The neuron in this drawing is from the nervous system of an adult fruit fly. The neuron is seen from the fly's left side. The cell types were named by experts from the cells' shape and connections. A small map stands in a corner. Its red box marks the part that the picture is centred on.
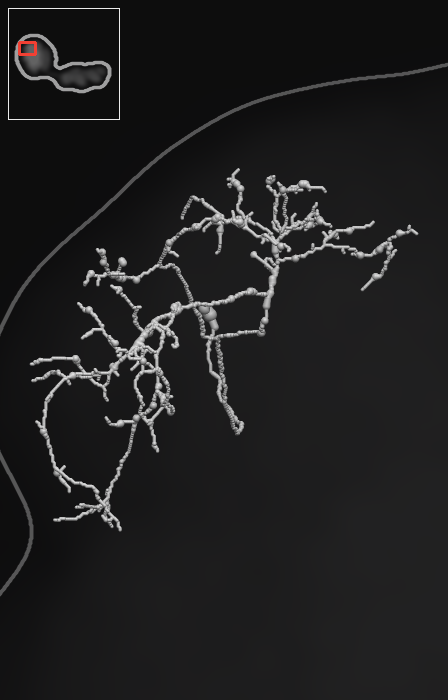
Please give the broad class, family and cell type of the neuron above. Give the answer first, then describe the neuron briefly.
Its broad class is central-brain intrinsic neuron. Its family is hemilineage LHl2_dorsal. Its cell type is CRE001. The cell body can be seen in the middle of the picture. The picture shows dozens of branch ends.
